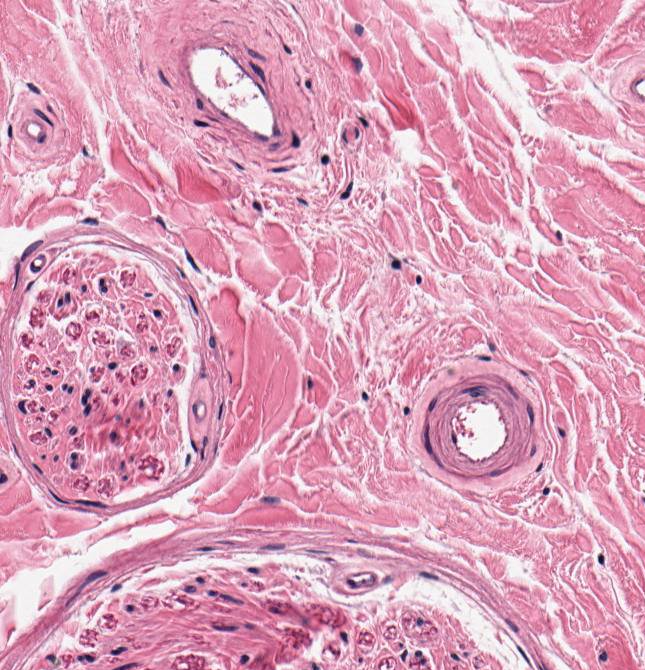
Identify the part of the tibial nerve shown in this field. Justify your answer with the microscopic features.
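You're looking at epineurium. Thick pink collagen bundles run in many directions through most of the field, with sparse small dark nuclei scattered singly.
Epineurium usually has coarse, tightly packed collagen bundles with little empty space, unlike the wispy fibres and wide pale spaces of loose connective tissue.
At mid left edge, a rounded nerve fascicle lies in a thin layered sheath.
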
